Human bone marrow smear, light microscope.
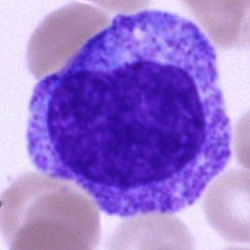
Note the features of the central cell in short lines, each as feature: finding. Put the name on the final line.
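Outline: irregular, with bumpy, scalloped edges
Chromatin: dark purple, finely textured, without coarse clumps
Cytoplasm colour: blue-violet
Cytoplasmic rim: widest above the nucleus
Name: promyelocyte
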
